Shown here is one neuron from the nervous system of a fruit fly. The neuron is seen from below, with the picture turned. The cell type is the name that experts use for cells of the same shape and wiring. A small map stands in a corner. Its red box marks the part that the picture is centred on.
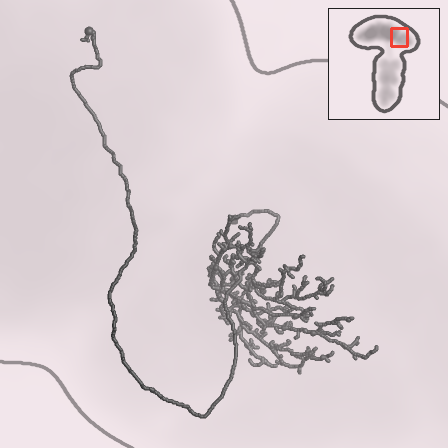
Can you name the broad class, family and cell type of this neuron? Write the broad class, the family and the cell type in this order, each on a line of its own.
visual projection neuron
MeTu
MeTu3a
